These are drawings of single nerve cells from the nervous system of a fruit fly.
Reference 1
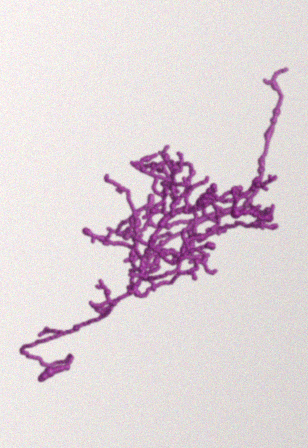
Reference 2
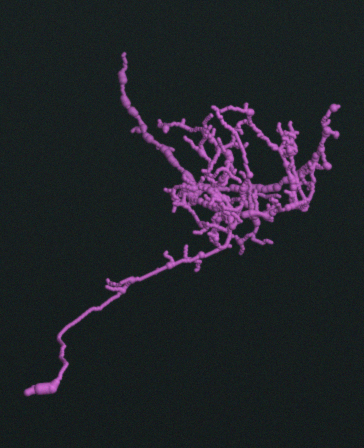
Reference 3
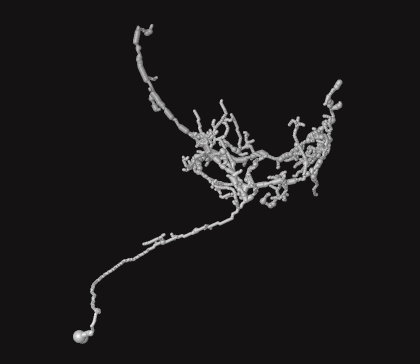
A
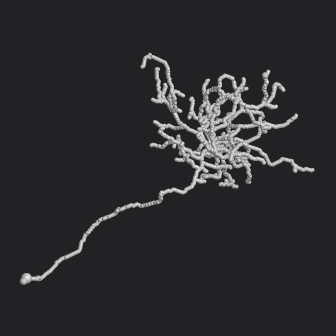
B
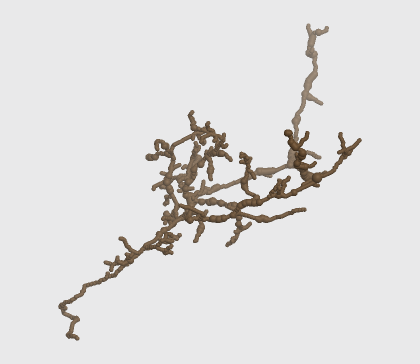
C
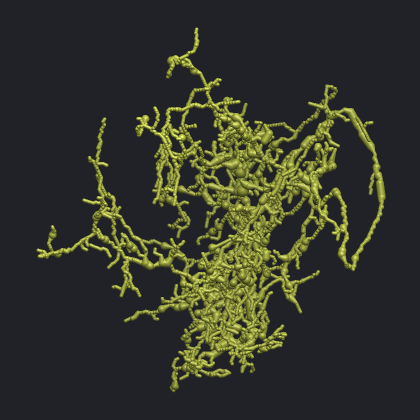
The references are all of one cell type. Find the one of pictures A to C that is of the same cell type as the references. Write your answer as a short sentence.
Picture B shows a nerve cell of the same cell type.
